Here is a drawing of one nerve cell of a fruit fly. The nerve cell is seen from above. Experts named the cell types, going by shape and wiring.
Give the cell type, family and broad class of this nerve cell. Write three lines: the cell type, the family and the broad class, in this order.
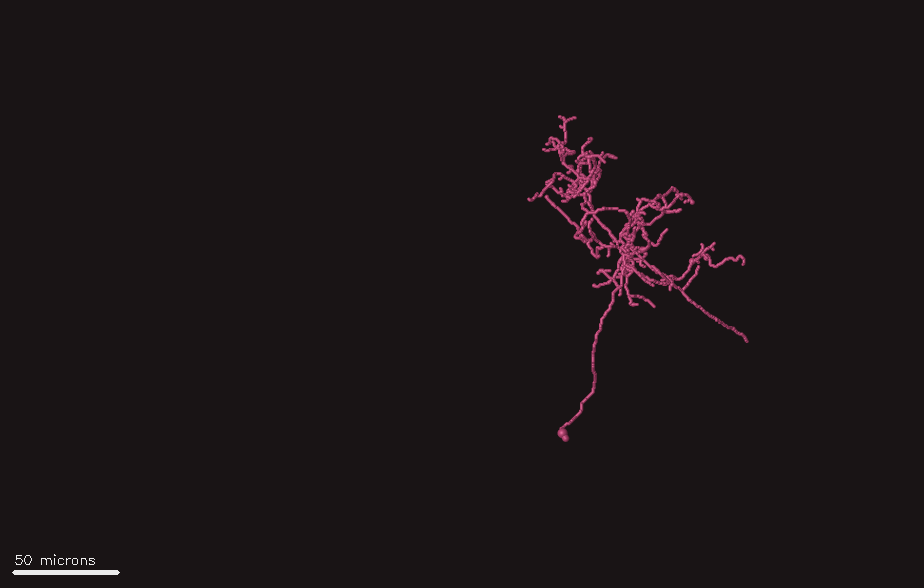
SIP071
hemilineage DM6_dorso_lateral
central-brain intrinsic neuron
